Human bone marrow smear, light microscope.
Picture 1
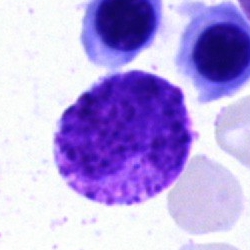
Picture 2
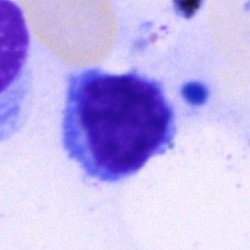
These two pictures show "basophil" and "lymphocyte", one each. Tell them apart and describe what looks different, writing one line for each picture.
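Picture 1 shows a basophil: The cell is densely packed with coarse dark purple granules.
Picture 2 shows a lymphocyte: No granules can be seen in the cytoplasm.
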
